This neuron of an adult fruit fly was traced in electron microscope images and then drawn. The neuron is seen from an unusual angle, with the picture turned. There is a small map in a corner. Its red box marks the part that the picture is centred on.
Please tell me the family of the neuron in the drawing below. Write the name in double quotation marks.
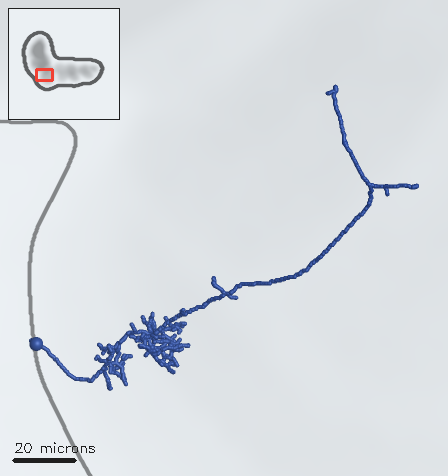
"TmY"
